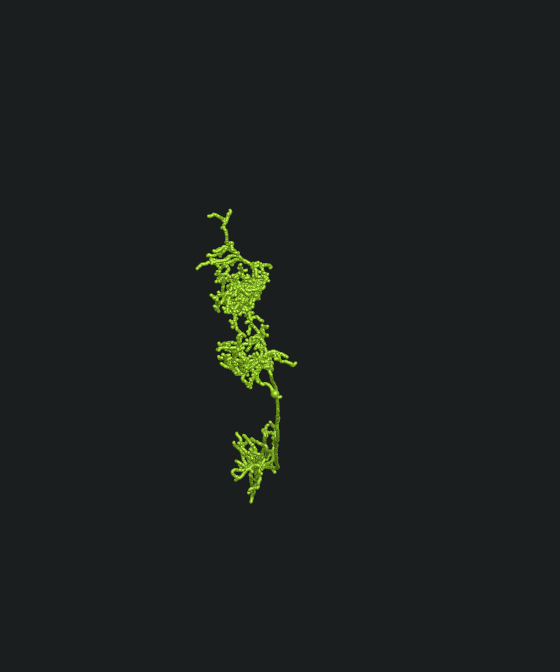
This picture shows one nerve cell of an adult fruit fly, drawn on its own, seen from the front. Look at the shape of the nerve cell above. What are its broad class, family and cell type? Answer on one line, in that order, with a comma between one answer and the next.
descending neuron, hemilineage LB3, DNge103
